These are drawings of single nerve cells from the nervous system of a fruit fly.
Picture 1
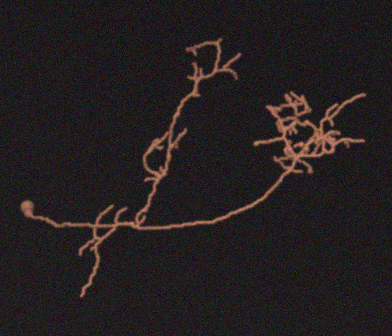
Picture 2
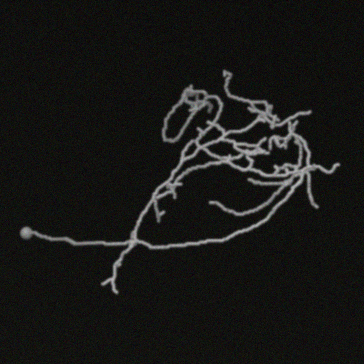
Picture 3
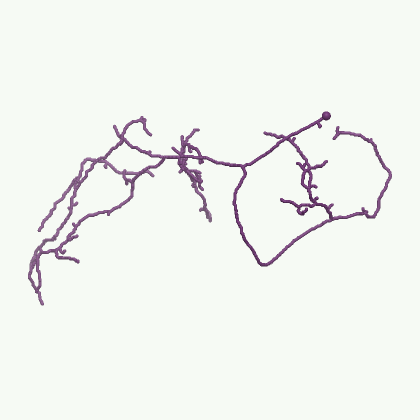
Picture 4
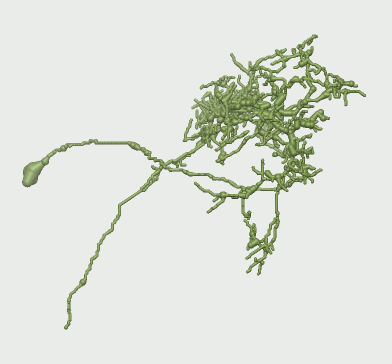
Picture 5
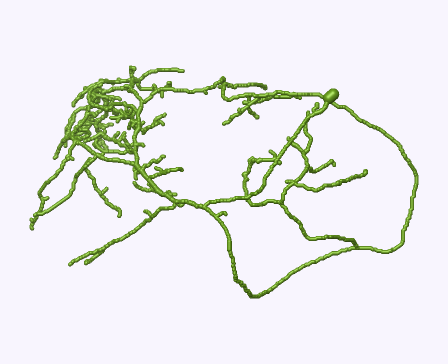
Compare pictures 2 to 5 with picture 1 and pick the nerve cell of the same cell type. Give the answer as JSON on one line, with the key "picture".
{"picture": 2}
